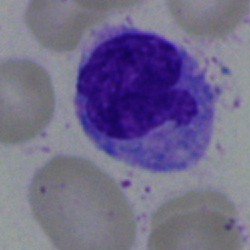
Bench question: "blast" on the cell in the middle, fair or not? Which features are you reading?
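Let me go feature by feature, starting with the nucleus: it is indented on its right side, which gives it a kidney shape.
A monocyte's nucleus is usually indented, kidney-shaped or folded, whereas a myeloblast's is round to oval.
So the nucleus goes with monocyte and against blast. It sits toward the upper left, leaving more cytoplasm at the lower right, and that cytoplasm is pale blue-grey with a lilac tinge.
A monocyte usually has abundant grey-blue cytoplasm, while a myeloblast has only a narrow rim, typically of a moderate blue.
The grey-blue tone and the larger share of cytoplasm at the lower right side with monocyte rather than blast. The outline is roughly round, and the chromatin is dark purple, mottled with denser patches. Weighing it all, this is a monocyte, not a blast.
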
